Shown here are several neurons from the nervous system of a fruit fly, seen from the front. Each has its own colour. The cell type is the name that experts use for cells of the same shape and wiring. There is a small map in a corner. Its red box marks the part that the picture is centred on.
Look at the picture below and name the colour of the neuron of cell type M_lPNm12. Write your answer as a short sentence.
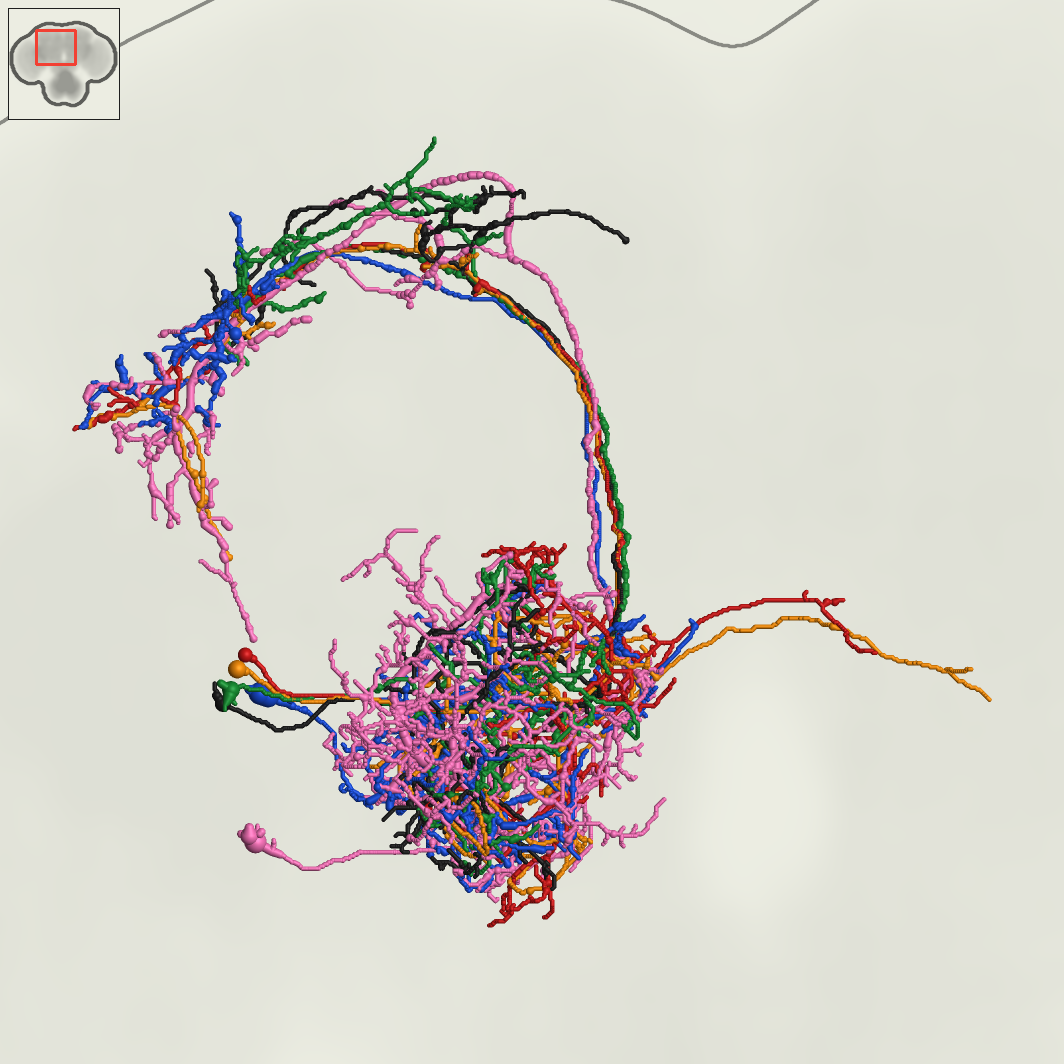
The colour is green.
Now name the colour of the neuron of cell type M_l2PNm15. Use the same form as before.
The colour is blue.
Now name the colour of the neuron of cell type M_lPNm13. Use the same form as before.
The colour is black.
